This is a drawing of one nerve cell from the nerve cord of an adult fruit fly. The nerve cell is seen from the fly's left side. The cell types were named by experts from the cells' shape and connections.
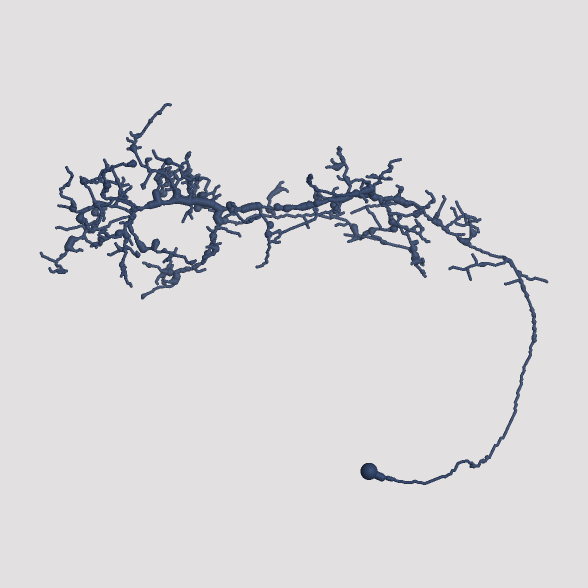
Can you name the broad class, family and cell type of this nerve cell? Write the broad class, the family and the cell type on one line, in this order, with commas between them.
nerve-cord intrinsic neuron, hemilineage 05B, IN05B092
